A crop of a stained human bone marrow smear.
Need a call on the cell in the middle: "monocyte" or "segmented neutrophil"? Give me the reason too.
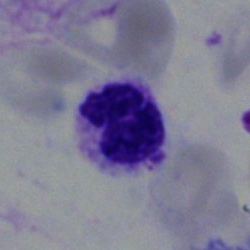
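You're looking at a segmented neutrophil. The deciding point is the cytoplasm: what shows of it is pale pinkish-lilac, lying mostly at the lower left of the nucleus.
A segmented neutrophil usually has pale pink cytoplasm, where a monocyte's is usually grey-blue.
Otherwise, the outline is roughly round, the chromatin dark purple and coarsely clumped, and no nucleoli are seen.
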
